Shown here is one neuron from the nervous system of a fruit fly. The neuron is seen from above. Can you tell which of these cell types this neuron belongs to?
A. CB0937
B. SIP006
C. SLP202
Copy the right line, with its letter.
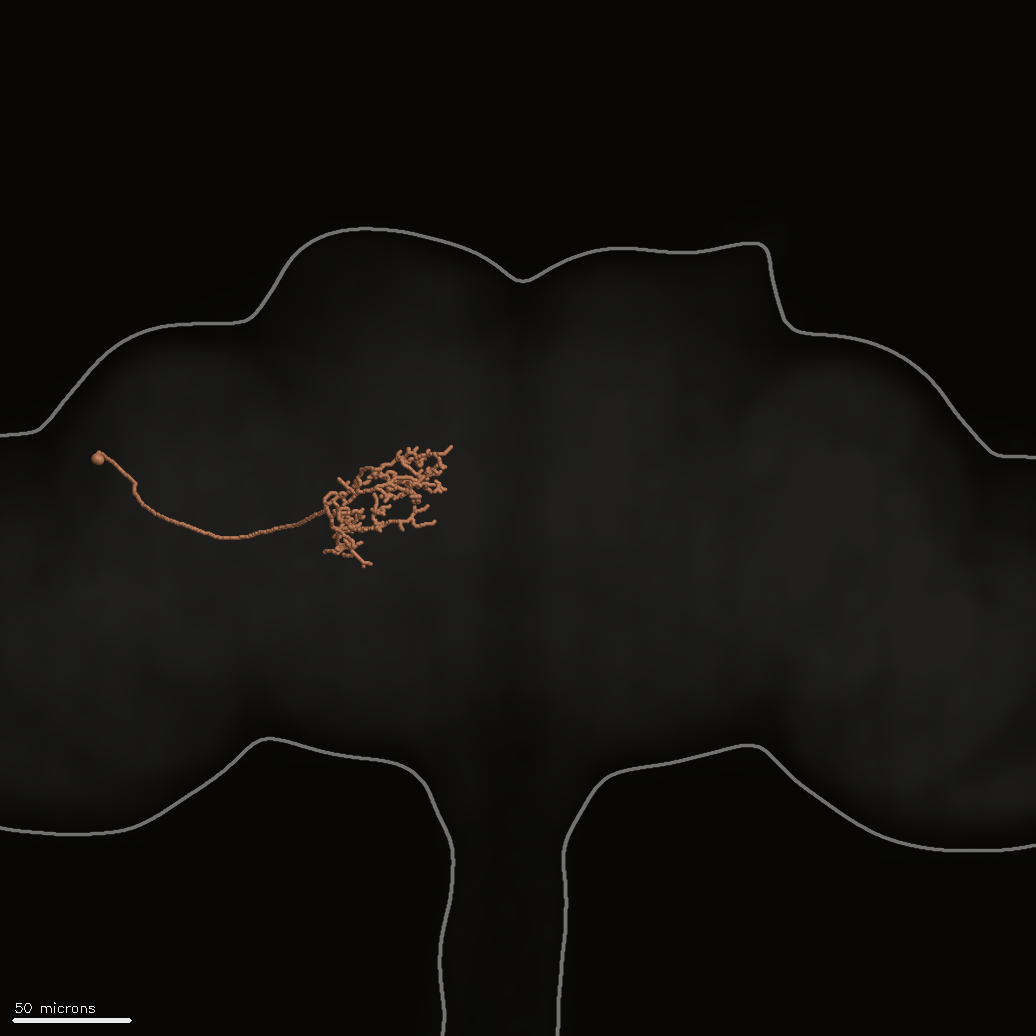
B. SIP006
